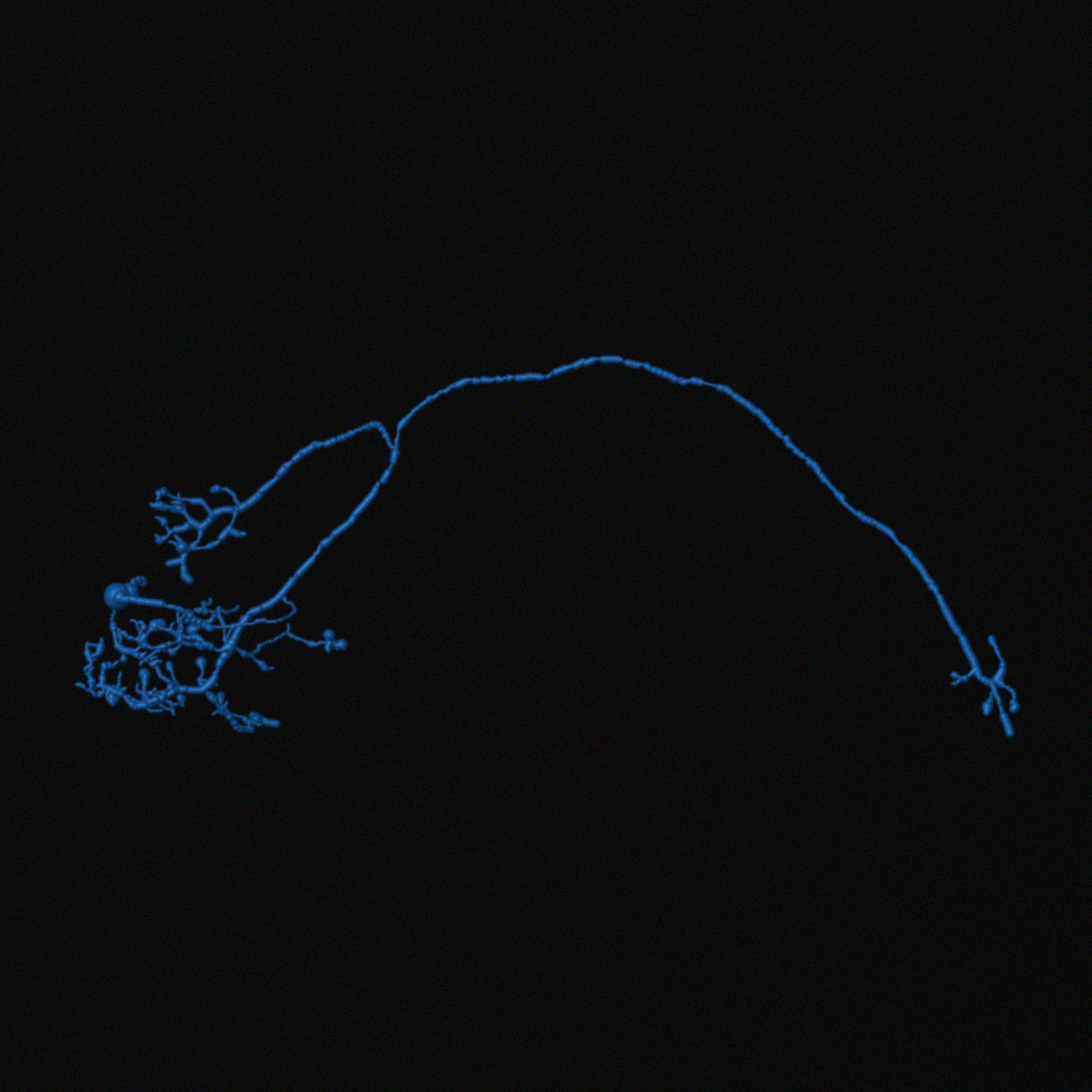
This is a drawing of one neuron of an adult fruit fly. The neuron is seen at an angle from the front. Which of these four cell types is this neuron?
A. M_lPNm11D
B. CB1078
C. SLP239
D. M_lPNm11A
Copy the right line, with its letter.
B. CB1078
